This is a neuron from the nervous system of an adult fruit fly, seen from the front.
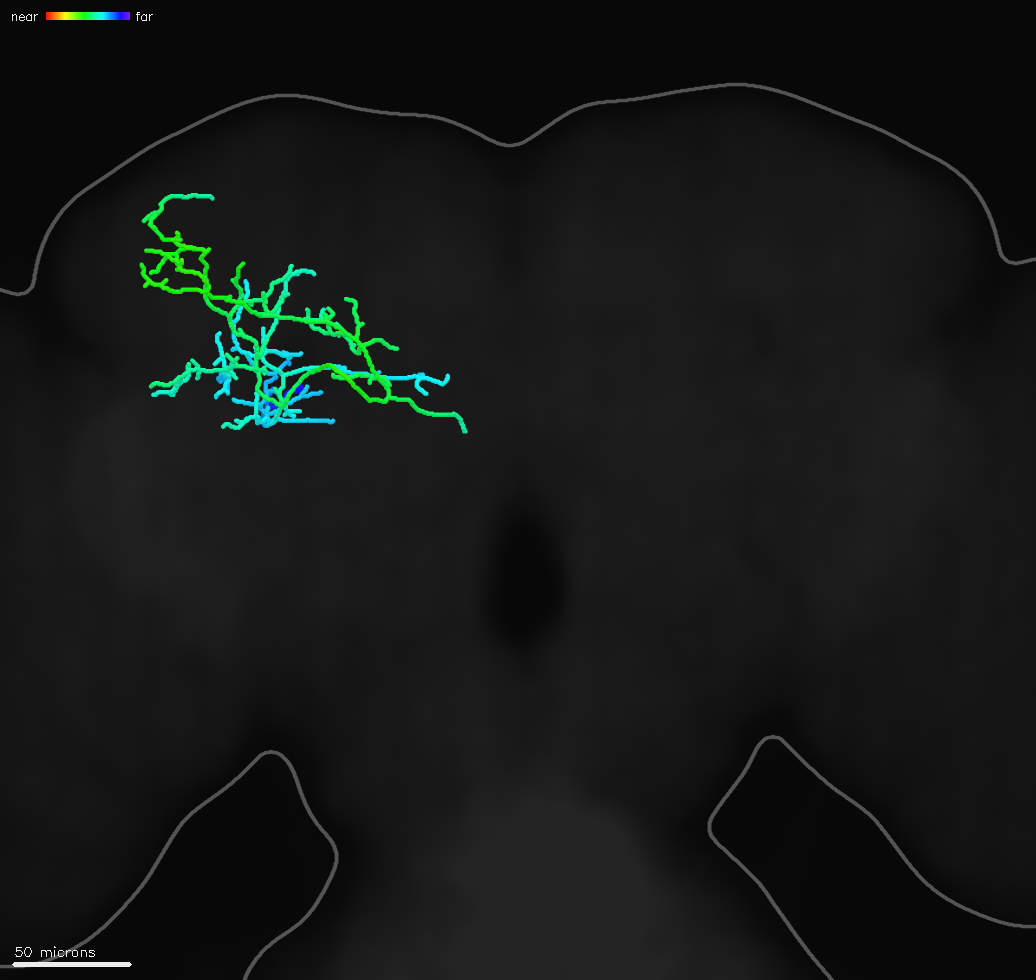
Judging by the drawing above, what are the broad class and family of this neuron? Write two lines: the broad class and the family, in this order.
central-brain intrinsic neuron
hemilineage DL1_ventral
